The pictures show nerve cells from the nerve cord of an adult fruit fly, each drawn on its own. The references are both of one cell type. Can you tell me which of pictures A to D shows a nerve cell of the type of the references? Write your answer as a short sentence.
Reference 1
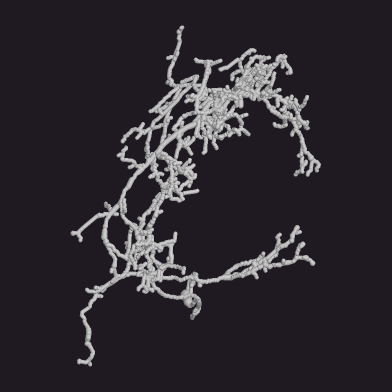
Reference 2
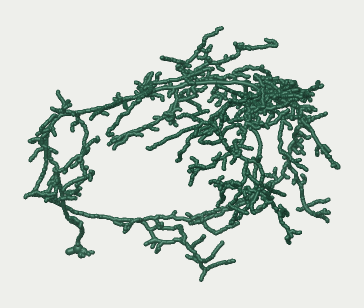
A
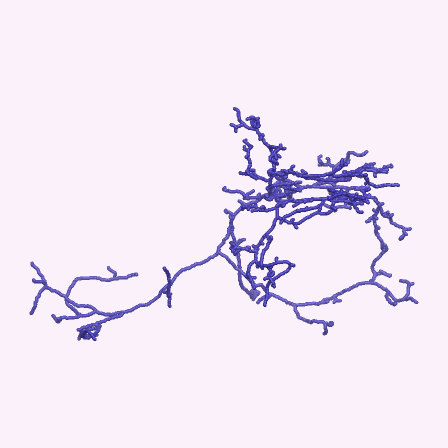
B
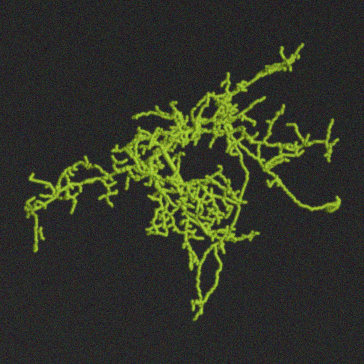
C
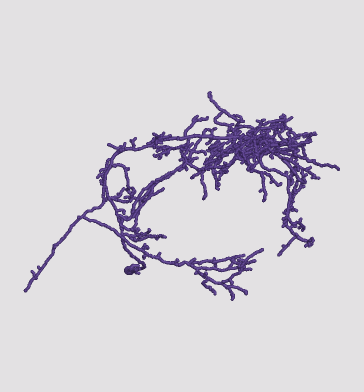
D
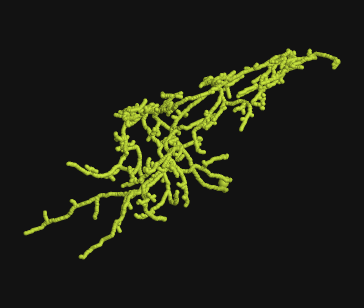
The nerve cell in picture C is of the same cell type.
